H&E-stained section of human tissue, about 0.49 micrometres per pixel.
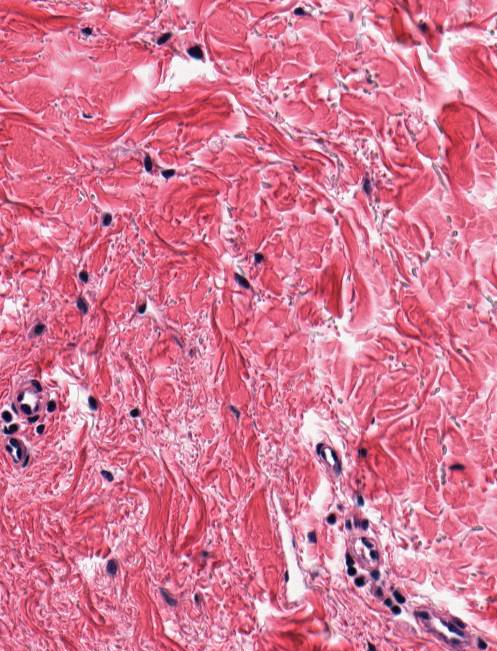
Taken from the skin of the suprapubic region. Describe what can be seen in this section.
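First, densely packed pink-staining collagen bundles fill the field, with no epithelium. Next, thick bundles interweave in many directions, not parallel. Cells are sparse: small dark elongated nuclei lie singly between bundles. Dark nuclei cluster more densely around small vessels than in surrounding stroma.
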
